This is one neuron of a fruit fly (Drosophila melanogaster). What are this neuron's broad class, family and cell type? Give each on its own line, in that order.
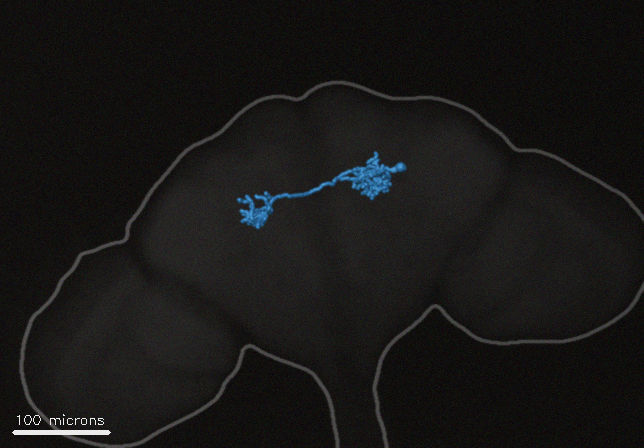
central-brain intrinsic neuron
hemilineage ALv2
v2LN4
